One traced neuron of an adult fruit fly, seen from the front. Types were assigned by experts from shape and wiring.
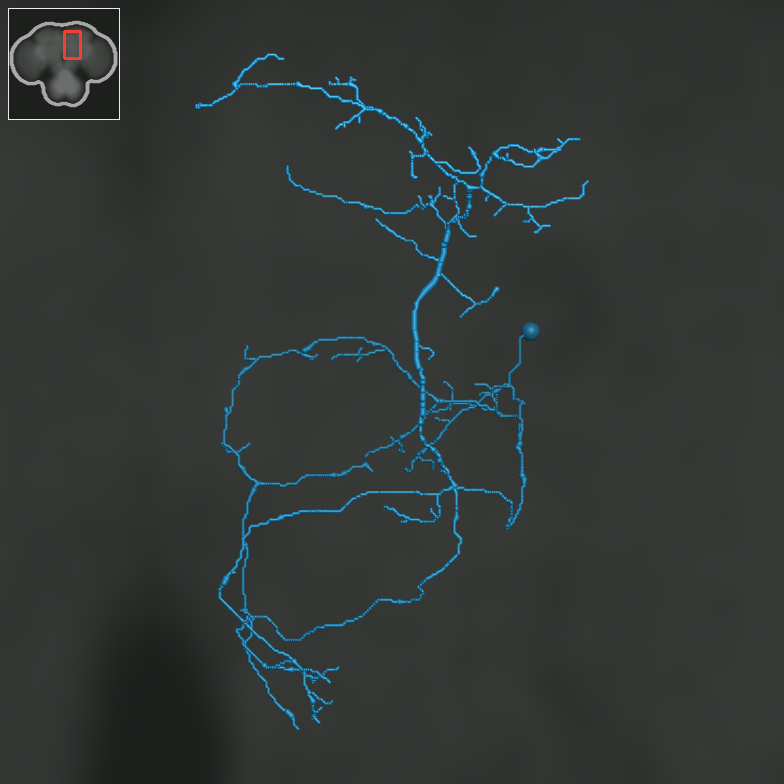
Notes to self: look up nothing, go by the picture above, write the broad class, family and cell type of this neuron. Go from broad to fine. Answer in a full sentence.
A central-brain intrinsic neuron of hemilineage SMPpv2_ventral, type SIP135m.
